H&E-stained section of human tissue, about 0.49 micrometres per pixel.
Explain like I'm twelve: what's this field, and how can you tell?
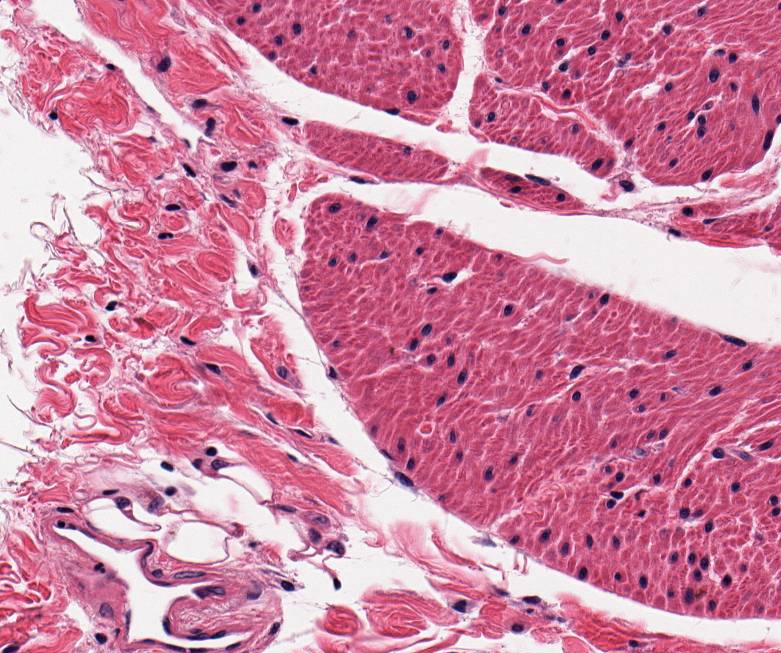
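As I read it, this is mainly smooth muscle. Large compact bundles fill the upper and right parts; looser tissue runs along the left.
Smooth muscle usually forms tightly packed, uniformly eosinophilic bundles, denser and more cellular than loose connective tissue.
Inside them the cells are mostly cut across, a mosaic of small pink profiles, with small dark oval nuclei scattered singly, not clustered. Empty white clefts, running diagonally across the upper part, separate the bundles.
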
